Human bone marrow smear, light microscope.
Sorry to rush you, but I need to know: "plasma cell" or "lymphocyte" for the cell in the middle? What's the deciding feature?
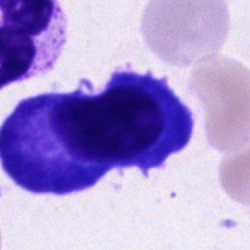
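That one's a plasma cell. Its nucleus lies off-centre, towards the right side.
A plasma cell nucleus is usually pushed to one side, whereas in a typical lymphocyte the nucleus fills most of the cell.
The cytoplasm here stains a deep, intense blue.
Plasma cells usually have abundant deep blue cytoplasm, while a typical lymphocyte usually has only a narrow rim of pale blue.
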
